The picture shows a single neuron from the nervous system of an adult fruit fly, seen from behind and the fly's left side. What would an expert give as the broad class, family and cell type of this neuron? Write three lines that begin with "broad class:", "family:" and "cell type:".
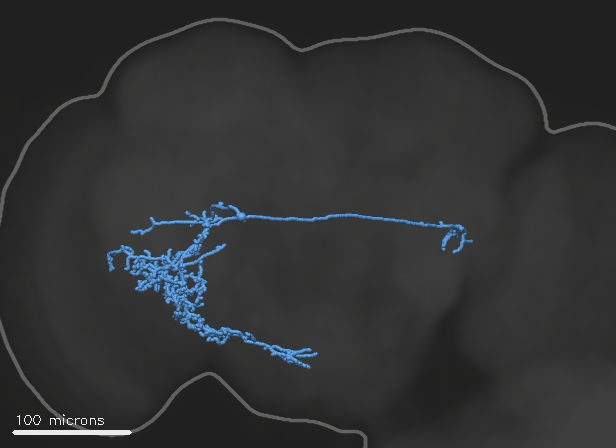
broad class: central-brain intrinsic neuron
family: hemilineage VLPl&p2_posterior
cell type: WED117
